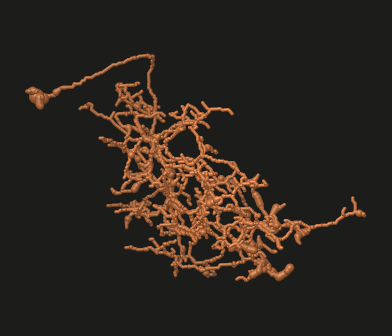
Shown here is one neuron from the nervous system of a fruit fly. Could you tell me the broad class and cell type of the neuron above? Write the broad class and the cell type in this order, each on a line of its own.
central-brain intrinsic neuron
CB1903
